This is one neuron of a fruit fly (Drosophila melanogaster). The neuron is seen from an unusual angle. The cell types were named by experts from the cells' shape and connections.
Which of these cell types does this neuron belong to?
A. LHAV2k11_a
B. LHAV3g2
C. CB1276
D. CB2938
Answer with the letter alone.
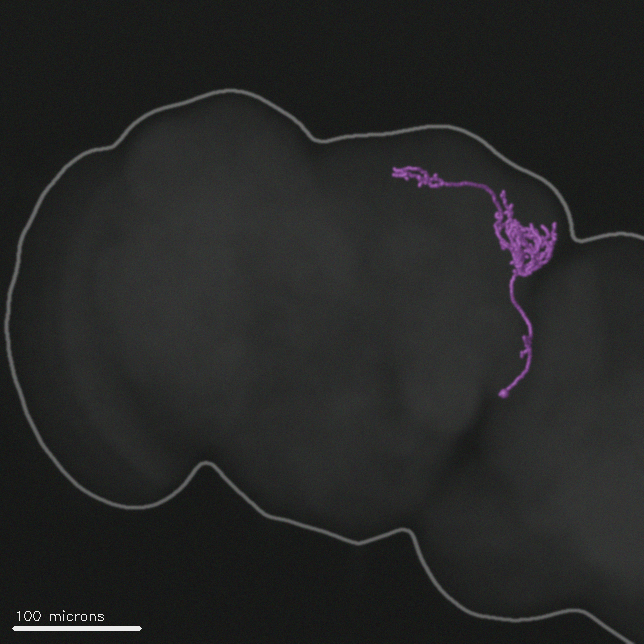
C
